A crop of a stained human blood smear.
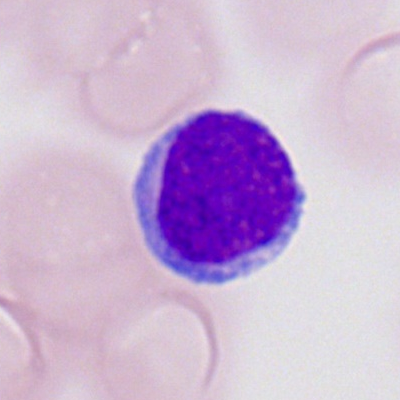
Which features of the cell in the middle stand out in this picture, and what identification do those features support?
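Look first at the outline: it is round and smooth. Now notice how much room the nucleus takes up, filling most of the cell. Its chromatin is dense and dark purple. Follow the cytoplasm around and you will find it widest on the left side of the nucleus. This cell is a lymphocyte.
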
